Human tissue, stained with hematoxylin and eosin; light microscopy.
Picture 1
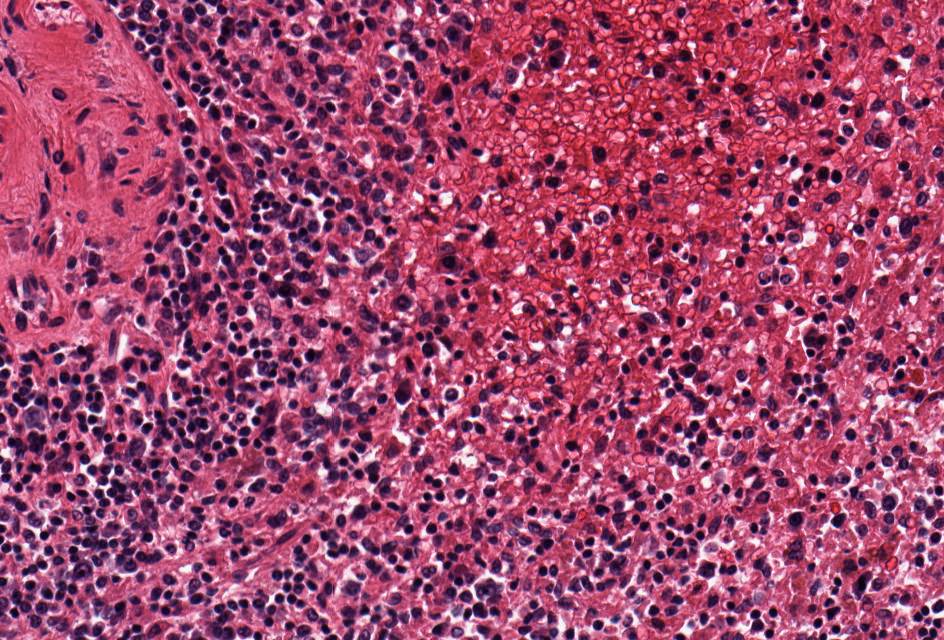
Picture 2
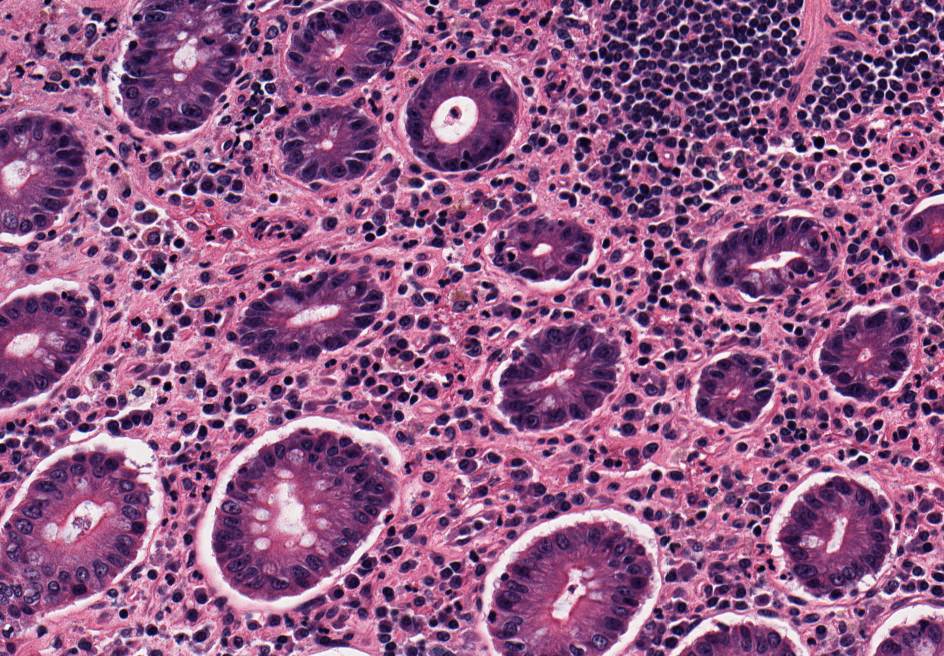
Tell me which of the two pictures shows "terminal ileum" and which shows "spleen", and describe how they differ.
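Spleen, picture 1; terminal ileum, picture 2. Picture 1: solid, densely cellular sheet, no glands, tubules or follicles of lining cells. Upper left: pink fibrous band with elongated spindle-shaped nuclei. Upper right: packed red blood cells outside any clear vessel lumen, with nucleated cells scattered, not in solid clusters. Picture 2: glands cut transversely throughout, round to oval rings with small central lumens, set apart by broad bands of cellular stroma. Goblet-cell mucin vacuoles clearest in lower-left glands. Upper right: dense sheet of small, round, dark lymphocytes.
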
